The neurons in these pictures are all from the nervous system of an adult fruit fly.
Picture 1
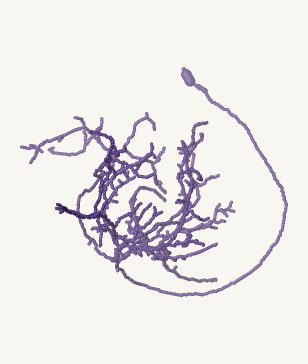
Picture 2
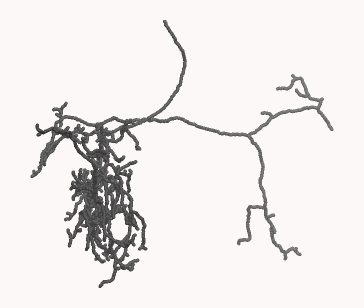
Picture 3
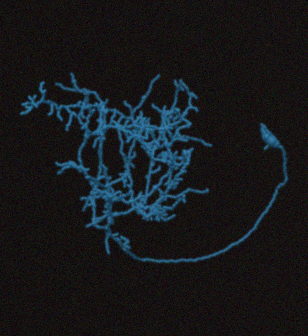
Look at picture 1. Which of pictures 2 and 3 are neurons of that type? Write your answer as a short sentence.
Picture 3 is of the same cell type.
